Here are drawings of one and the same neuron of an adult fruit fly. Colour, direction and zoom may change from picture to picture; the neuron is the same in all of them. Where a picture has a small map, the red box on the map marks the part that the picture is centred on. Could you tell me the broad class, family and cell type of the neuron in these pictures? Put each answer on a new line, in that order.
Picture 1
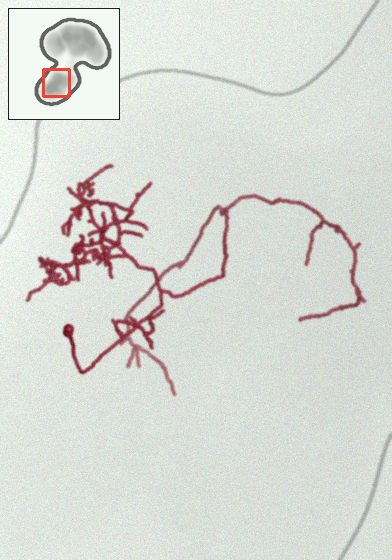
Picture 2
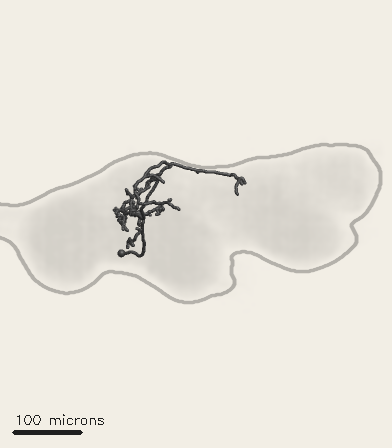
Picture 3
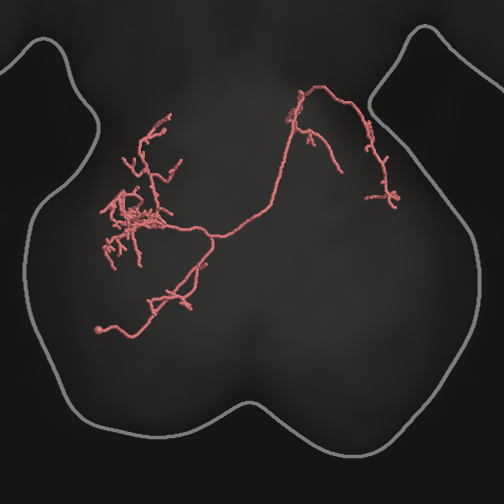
nerve-cord intrinsic neuron
hemilineage 08B
IN08B104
